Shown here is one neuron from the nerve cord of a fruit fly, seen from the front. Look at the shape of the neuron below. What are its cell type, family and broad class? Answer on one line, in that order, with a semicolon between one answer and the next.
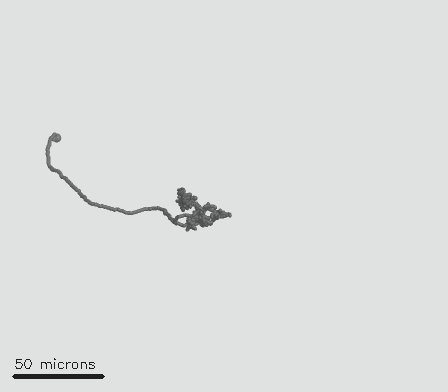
IN09A086; hemilineage 09A; nerve-cord intrinsic neuron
